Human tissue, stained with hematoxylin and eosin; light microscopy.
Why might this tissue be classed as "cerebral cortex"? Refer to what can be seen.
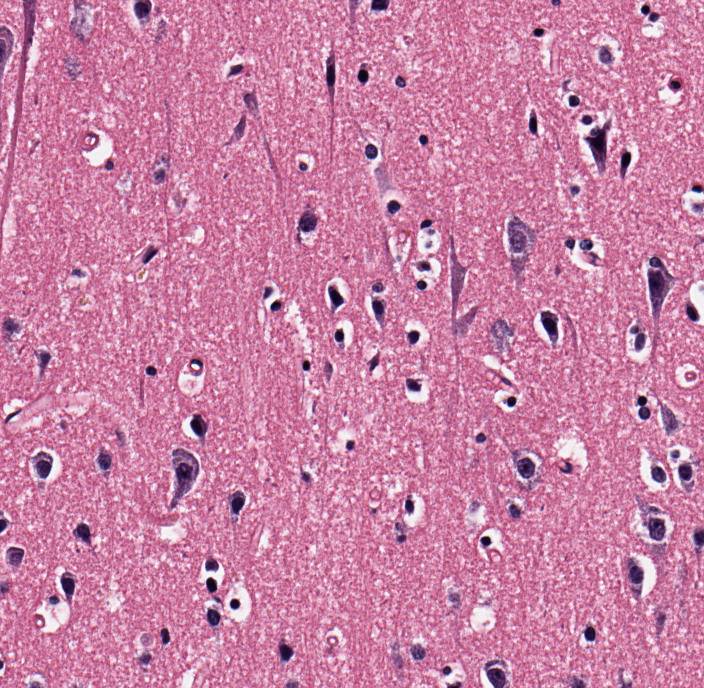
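The tissue is cerebral cortex. In keeping with that name, triangular neuron cell bodies are scattered across the field, their main processes directed toward the top edge.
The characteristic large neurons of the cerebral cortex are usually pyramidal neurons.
These cell bodies stain purple-grey, darker than the pink neuropil around them. Between the neurons lie small, round, dark nuclei with little visible cytoplasm. Faint thin fibres run through the neuropil, mostly vertically.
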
